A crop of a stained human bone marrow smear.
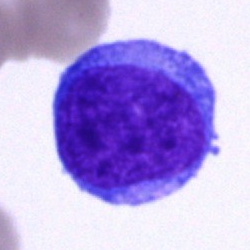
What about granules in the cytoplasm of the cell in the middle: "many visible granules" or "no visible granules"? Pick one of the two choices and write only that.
No visible granules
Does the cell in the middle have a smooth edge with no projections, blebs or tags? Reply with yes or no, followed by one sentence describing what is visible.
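No. A few small knob-like blebs project from the right edge of the cell.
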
